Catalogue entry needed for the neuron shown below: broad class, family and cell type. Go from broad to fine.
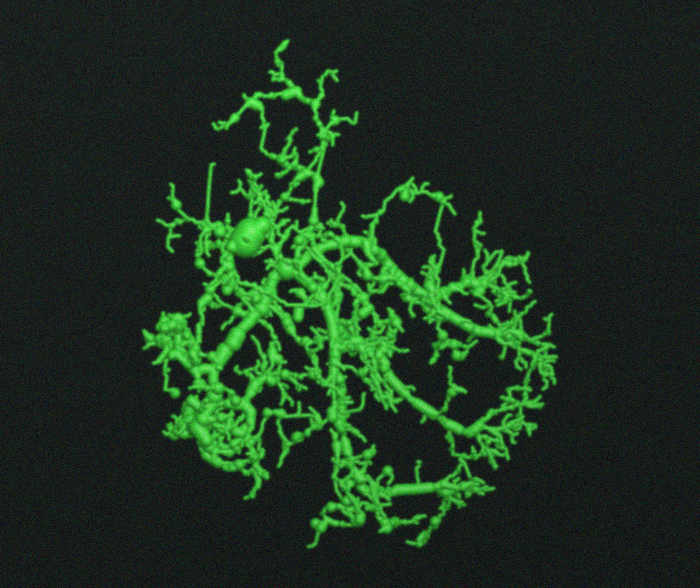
nerve-cord intrinsic neuron; hemilineage 19A; IN19A037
